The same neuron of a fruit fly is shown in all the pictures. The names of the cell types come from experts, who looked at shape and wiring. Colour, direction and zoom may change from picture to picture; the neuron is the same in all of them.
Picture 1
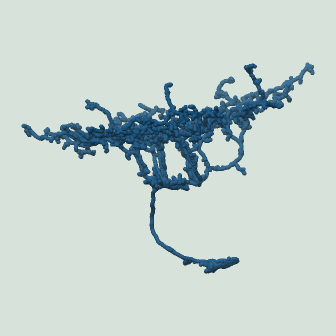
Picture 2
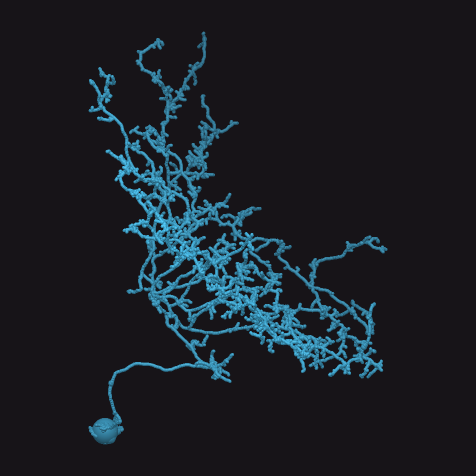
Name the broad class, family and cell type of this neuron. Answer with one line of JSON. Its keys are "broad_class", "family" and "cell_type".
{"broad_class": "optic-lobe intrinsic neuron", "family": "Dm", "cell_type": "Dm20"}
